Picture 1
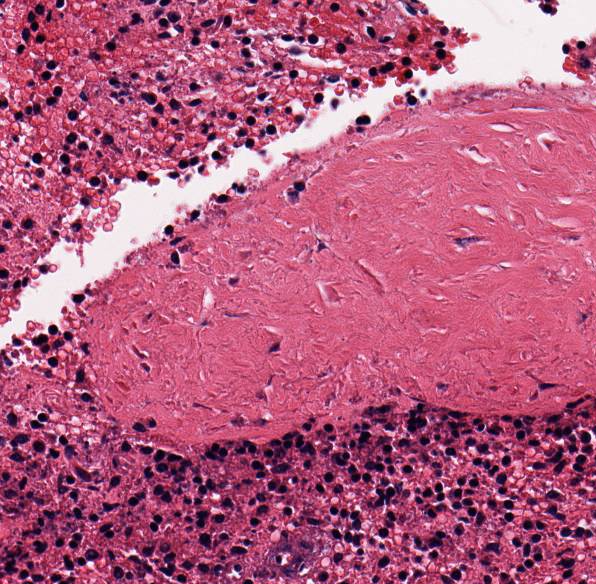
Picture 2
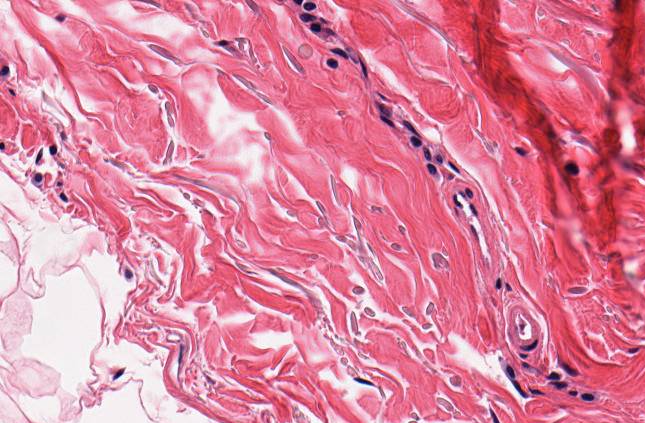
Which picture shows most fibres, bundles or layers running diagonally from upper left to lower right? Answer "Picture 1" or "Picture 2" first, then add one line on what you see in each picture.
Picture 2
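What picture 1 shows: A broad pink band runs diagonally across the middle of the field from lower left to upper right.
What picture 2 shows: Most of the field is filled with wavy pink collagen bundles running diagonally from upper left to lower right.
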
